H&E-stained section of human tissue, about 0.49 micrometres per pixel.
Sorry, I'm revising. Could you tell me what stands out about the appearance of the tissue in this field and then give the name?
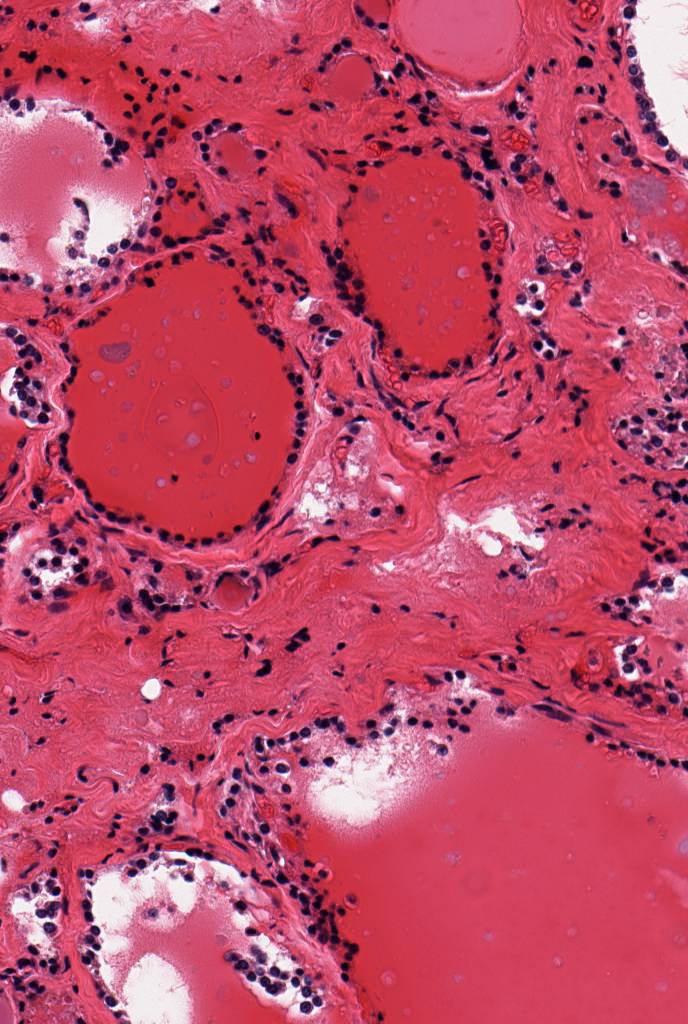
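Rounded follicles of widely varying size lie in stroma. Their pink contents hold scattered small round pale bubbles. This stroma is dense wavy pink collagen with scattered spindle-shaped nuclei. Several small follicles at lower left and the left edge have pale, foamy, partly empty lumens. It is thyroid.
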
